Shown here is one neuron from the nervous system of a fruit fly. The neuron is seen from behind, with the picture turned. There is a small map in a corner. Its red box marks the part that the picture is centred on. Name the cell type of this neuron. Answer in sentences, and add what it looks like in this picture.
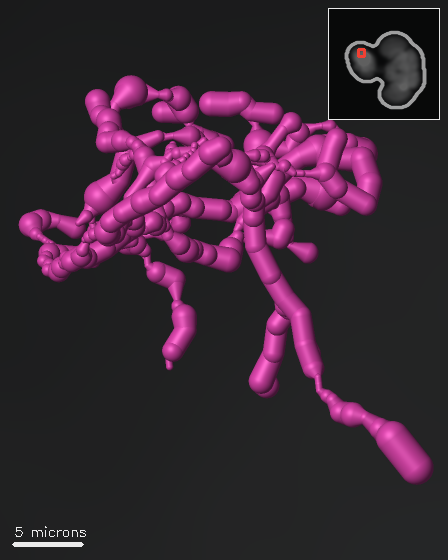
The cell type is SNxx23. This is a sensory neuron entering the nerve cord. No cell body is drawn. By the scale bar it is about 30 microns wide in this view.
